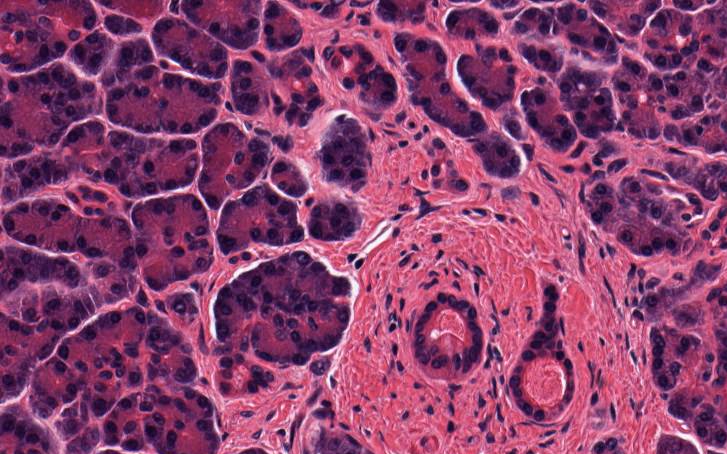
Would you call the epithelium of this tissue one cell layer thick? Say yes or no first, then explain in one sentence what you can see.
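Yes. The ducts are lined by a single layer of cuboidal cells.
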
